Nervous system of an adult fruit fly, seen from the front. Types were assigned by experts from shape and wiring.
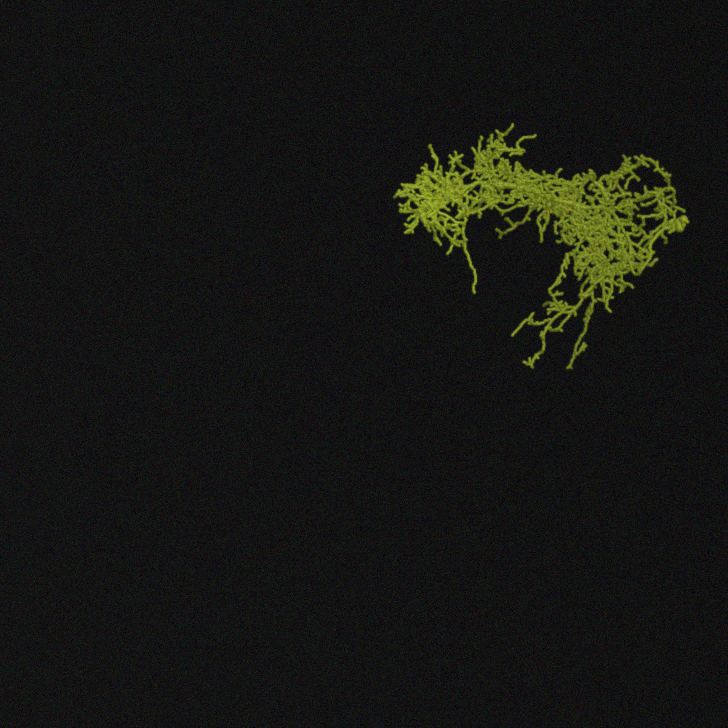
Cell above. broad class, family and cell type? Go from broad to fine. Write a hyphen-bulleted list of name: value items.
- broad class: central-brain intrinsic neuron
- family: LHCENT
- cell type: LHCENT4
